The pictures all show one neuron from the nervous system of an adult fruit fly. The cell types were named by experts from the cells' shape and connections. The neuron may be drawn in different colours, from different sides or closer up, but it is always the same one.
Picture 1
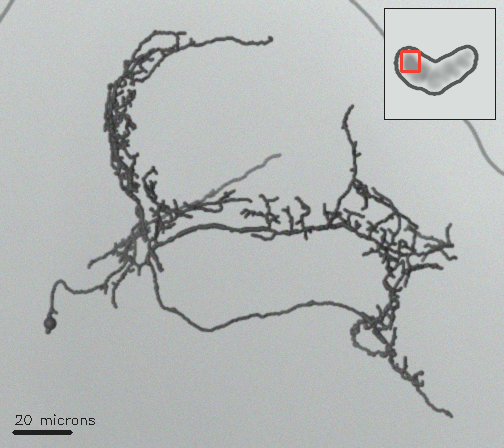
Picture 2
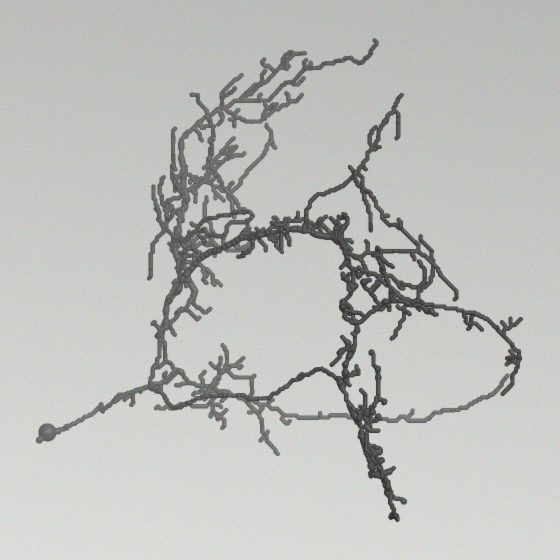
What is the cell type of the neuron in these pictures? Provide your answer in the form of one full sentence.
This neuron counts as a member of the cell type CL088_b.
